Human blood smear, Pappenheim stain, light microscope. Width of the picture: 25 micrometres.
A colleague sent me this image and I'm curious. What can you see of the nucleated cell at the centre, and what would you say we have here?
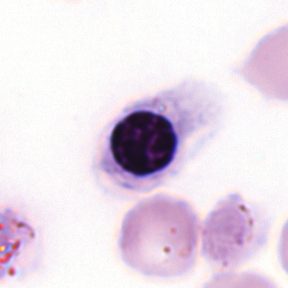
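First, the nucleus lies off-centre, toward the lower left of the cell. Second, the cytoplasm is a pale lavender-blue and holds no coarse red-orange granules. Third, the outline is irregular and drawn out rather than round. The cell is a normoblast.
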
